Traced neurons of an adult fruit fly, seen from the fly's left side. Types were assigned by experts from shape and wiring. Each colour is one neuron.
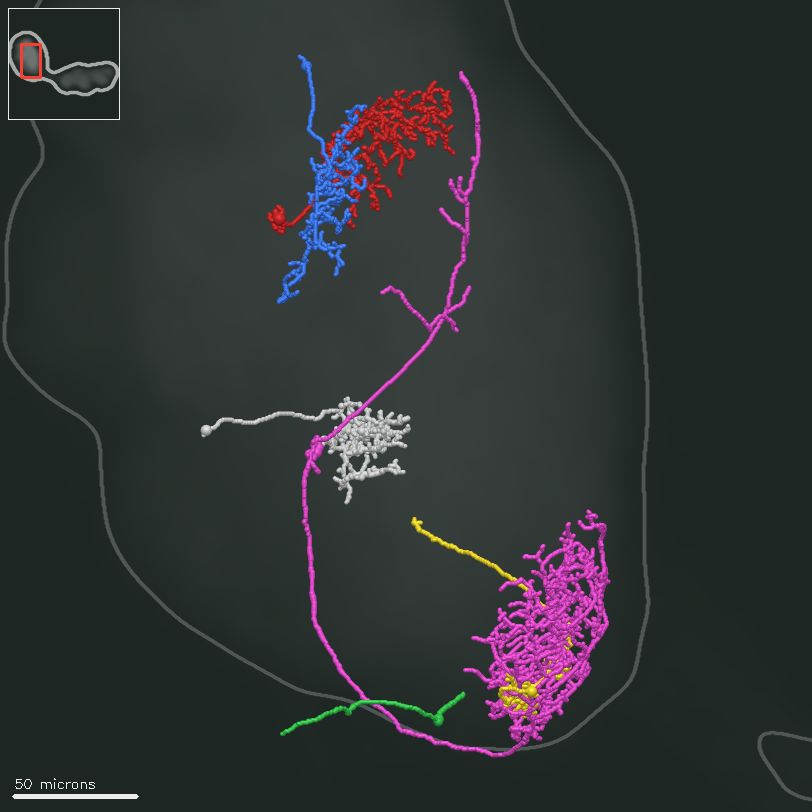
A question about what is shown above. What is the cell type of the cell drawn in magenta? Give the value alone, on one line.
MeLo1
